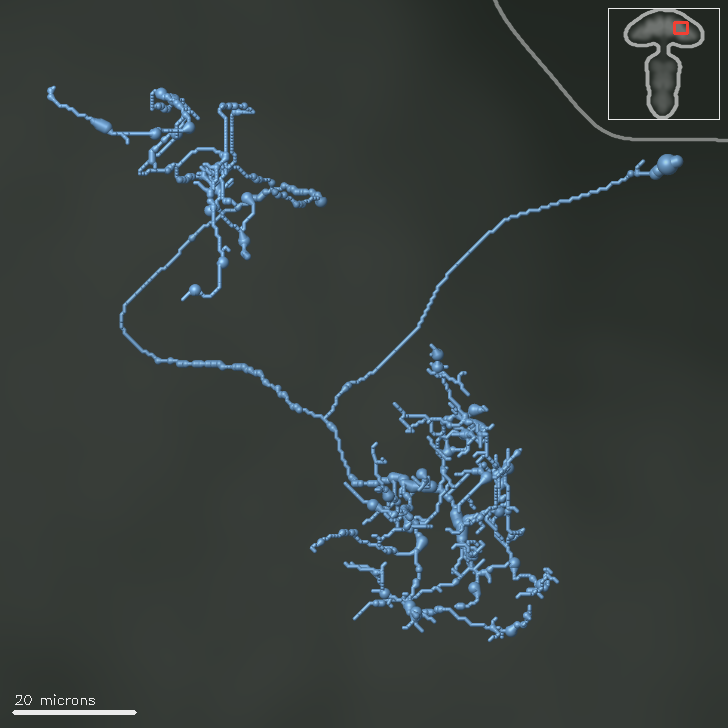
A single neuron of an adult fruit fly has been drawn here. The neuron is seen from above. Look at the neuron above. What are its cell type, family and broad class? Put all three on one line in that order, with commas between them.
CB2802, hemilineage VLPl2_posterior, central-brain intrinsic neuron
